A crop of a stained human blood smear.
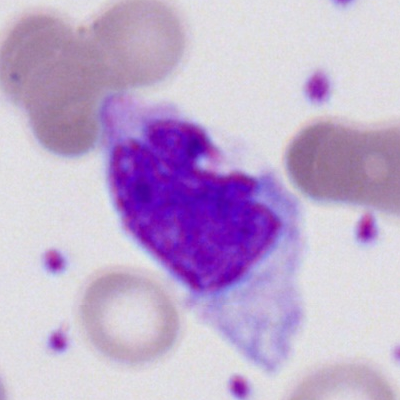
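Monocyte, the cell in the middle. Outline irregular and ragged; cell elongated from upper left to lower right. Nucleus a single unlobed mass, notched at its upper-right edge. Chromatin dark purple, coarsely clumped. No distinct nucleolus visible.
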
